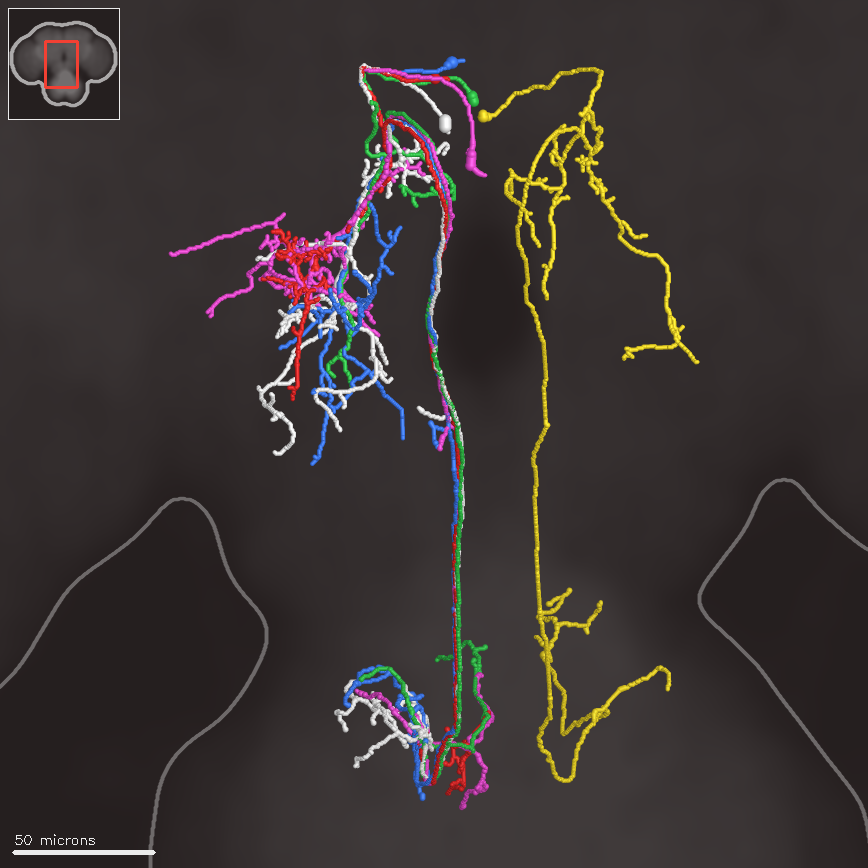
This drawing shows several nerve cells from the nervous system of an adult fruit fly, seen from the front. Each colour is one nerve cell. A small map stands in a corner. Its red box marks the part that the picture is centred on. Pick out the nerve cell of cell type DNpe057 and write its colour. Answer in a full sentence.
The colour is blue.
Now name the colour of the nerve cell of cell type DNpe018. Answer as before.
The colour is green.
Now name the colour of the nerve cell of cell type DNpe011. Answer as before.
The colour is yellow.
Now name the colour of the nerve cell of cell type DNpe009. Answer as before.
The colour is white.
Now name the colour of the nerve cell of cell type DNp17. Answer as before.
The colour is magenta.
